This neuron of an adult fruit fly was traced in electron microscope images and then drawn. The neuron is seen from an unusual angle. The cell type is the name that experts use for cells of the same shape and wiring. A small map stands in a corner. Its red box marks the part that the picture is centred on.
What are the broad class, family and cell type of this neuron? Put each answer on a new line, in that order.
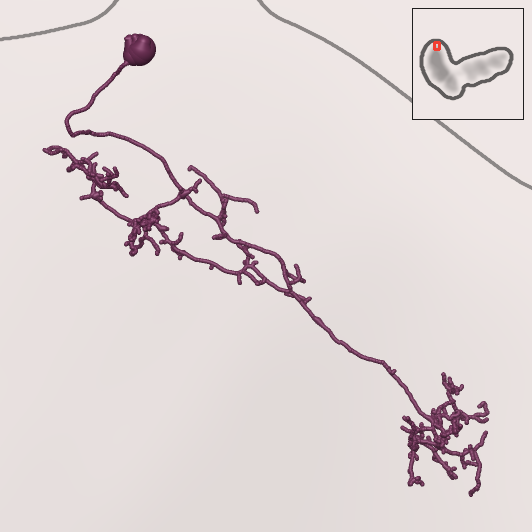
optic-lobe intrinsic neuron
Mi
Mi2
